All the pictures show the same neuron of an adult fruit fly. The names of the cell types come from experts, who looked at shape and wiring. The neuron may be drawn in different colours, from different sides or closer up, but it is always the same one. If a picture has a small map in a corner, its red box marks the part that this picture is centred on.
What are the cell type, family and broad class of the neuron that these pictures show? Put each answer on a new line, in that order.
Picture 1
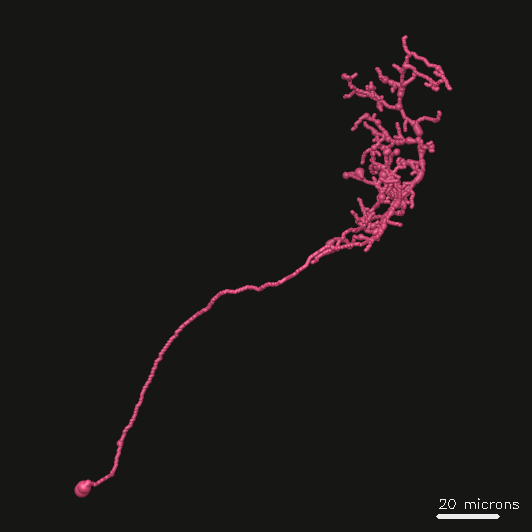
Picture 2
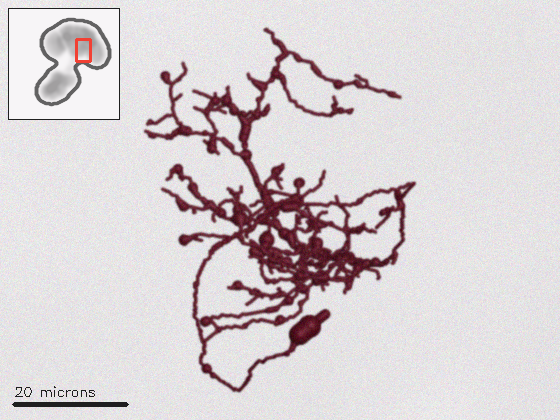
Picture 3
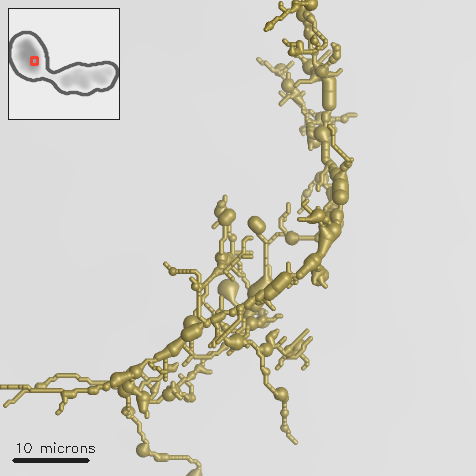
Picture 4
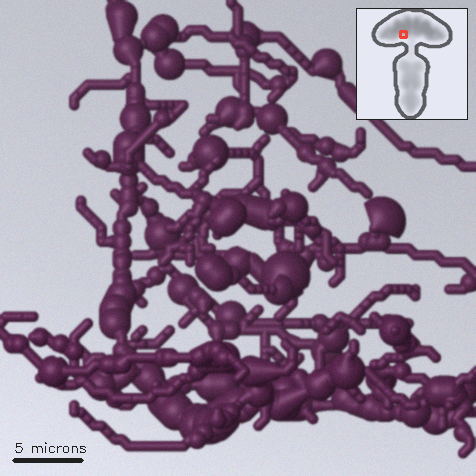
CB3748
hemilineage MX3
central-brain intrinsic neuron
